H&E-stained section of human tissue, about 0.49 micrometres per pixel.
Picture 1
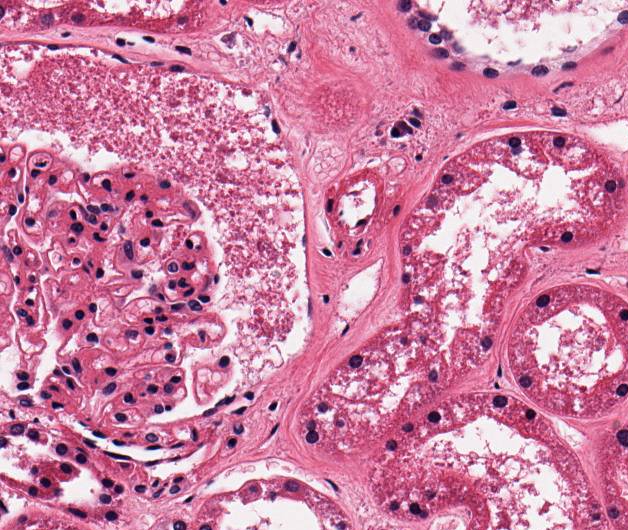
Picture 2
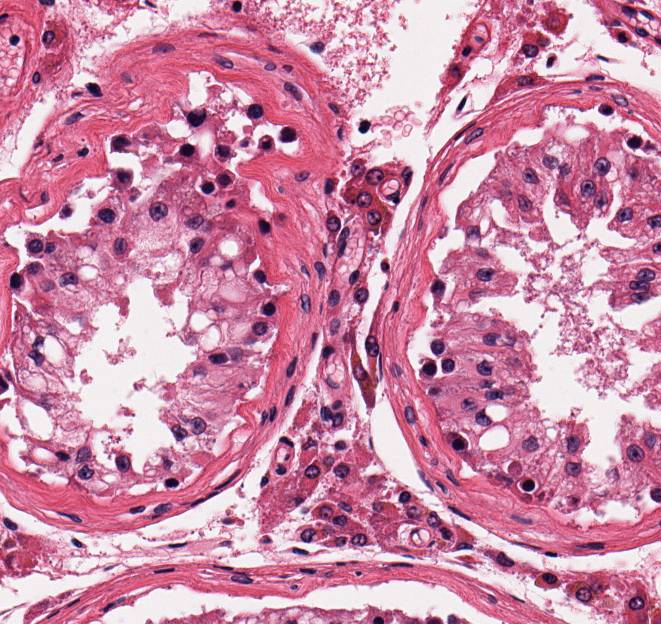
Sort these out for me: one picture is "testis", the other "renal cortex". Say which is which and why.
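The renal cortex is picture 1 and the testis picture 2. Picture 1 contains a glomerulus with a lobulated tuft of capillary loops at the left edge, while tubules on the right are lined by cells with abundant granular eosinophilic cytoplasm and round dark nuclei. Picture 2 instead shows two large rounded tubular units lined by pale, vacuolated cells without orderly layering, with small cells with dark compact nuclei scattered among them. Between these units lie clusters of polygonal cells with abundant pink granular cytoplasm and round nuclei.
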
